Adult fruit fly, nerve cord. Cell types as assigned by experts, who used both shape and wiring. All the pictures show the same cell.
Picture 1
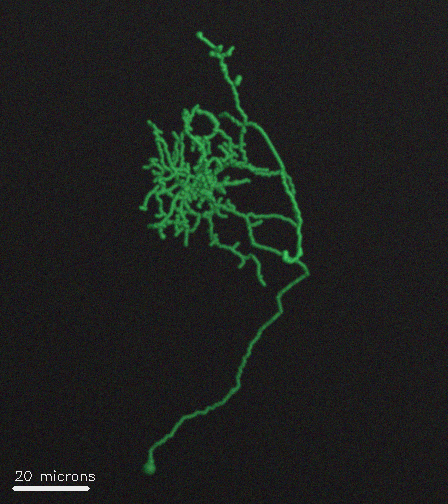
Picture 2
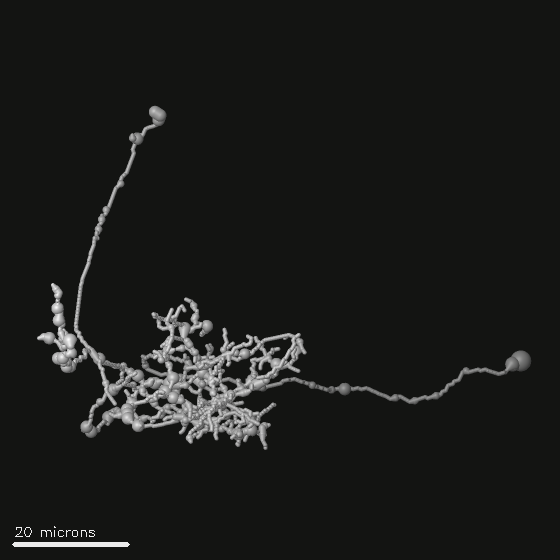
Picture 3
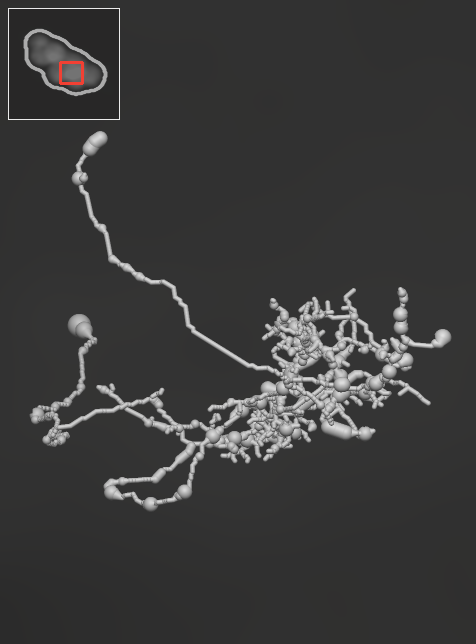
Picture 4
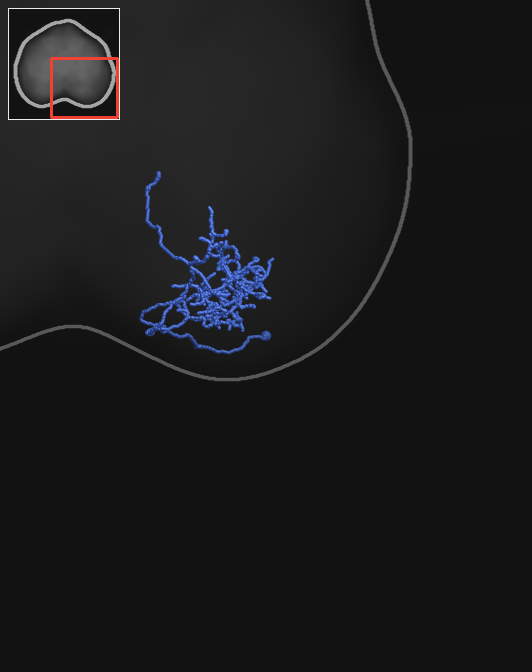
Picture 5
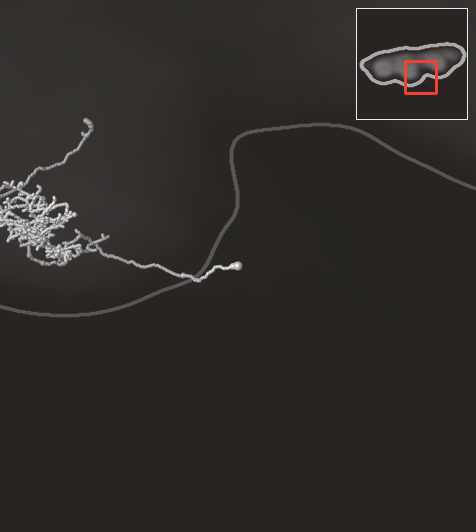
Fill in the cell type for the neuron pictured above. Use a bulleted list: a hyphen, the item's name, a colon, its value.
- cell type: IN01B067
